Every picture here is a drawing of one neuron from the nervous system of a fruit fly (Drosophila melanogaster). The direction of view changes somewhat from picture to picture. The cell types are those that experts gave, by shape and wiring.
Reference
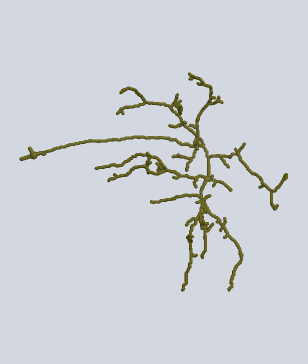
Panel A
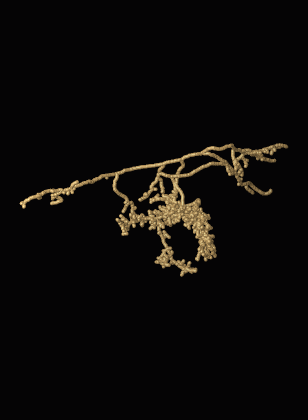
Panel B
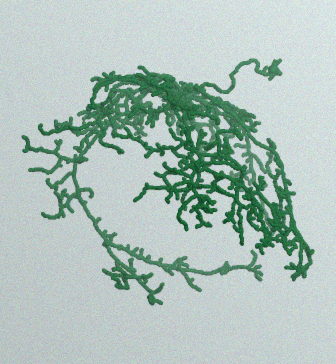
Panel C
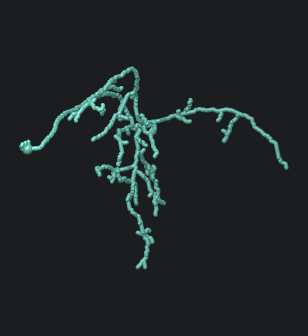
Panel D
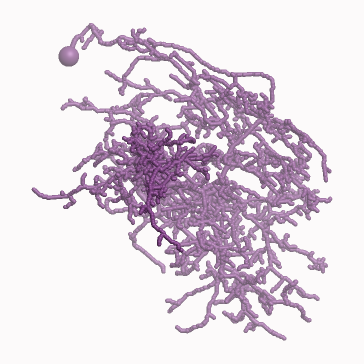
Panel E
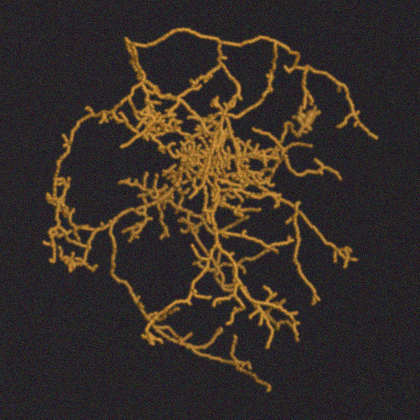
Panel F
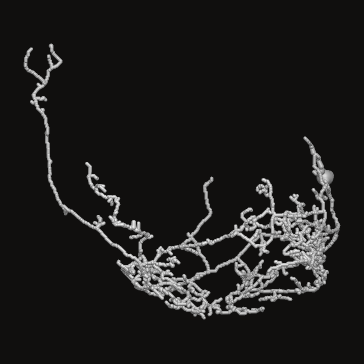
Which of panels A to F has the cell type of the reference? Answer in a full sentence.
Panel C shows a neuron of the same cell type.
